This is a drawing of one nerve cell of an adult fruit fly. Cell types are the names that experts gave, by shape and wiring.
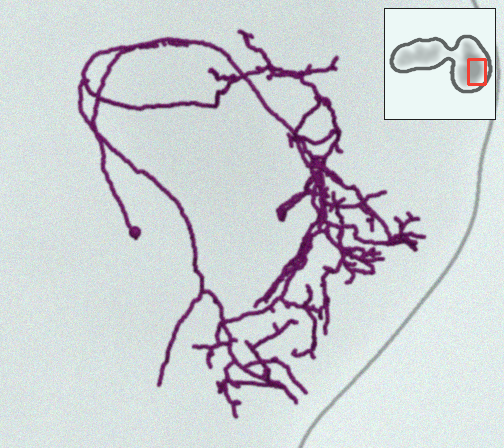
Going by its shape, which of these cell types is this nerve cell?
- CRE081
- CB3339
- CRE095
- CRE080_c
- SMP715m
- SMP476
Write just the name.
CB3339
